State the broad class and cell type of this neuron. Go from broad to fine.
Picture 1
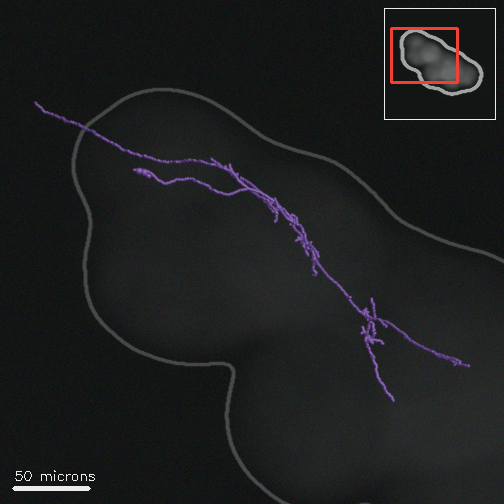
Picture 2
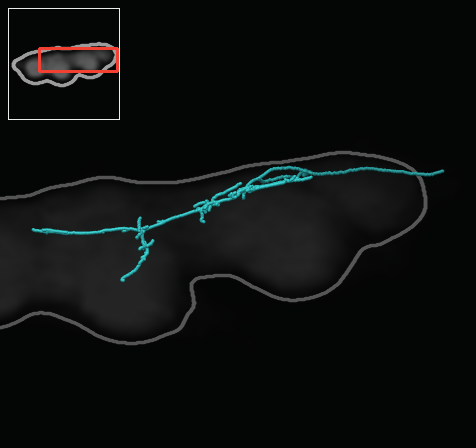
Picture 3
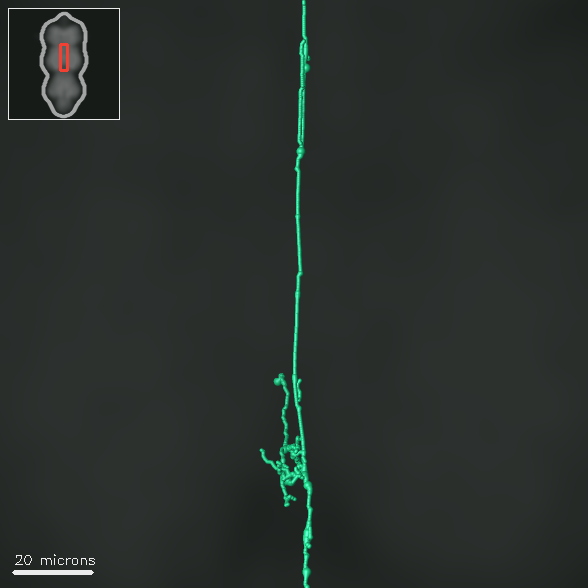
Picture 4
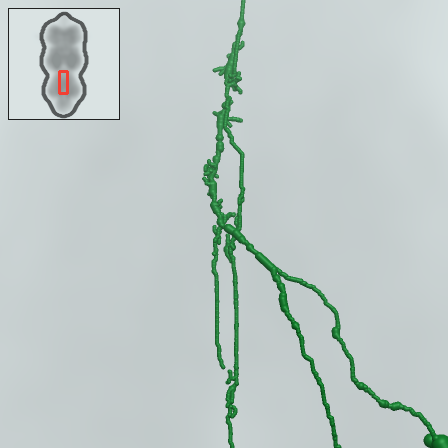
efferent neuron of the nerve cord; ENXXX226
